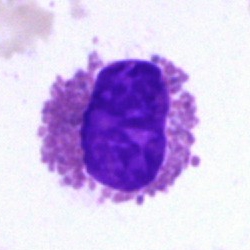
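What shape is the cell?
Roughly round, with a bumpy, uneven edge made by granules.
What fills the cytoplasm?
Coarse purple granules, a few lying loose just beyond the edge at the lower right.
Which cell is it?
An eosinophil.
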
